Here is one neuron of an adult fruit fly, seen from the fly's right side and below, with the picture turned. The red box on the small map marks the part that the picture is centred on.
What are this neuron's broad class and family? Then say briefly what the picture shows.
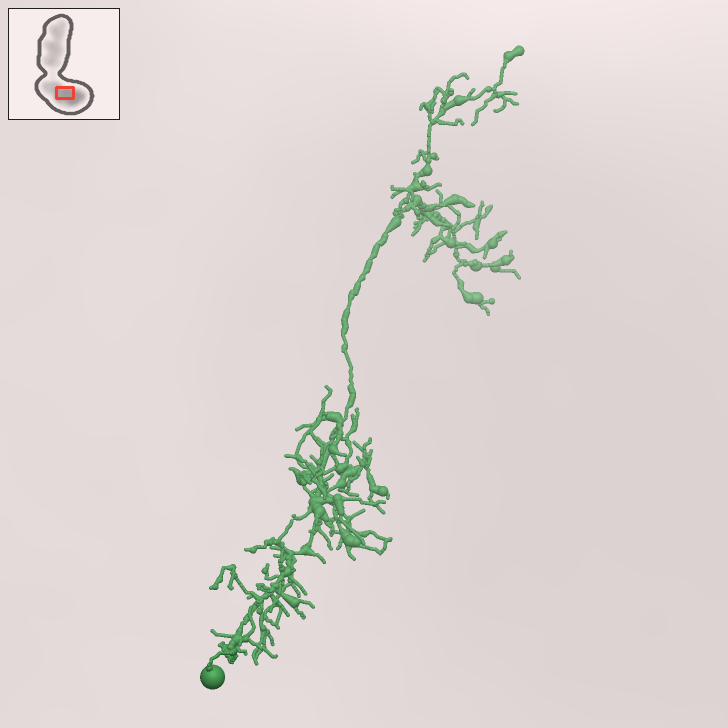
Its broad class is optic-lobe intrinsic neuron. Its family is TmY. Its cell body lies at the lower left of the picture. Dozens of branch ends can be seen.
